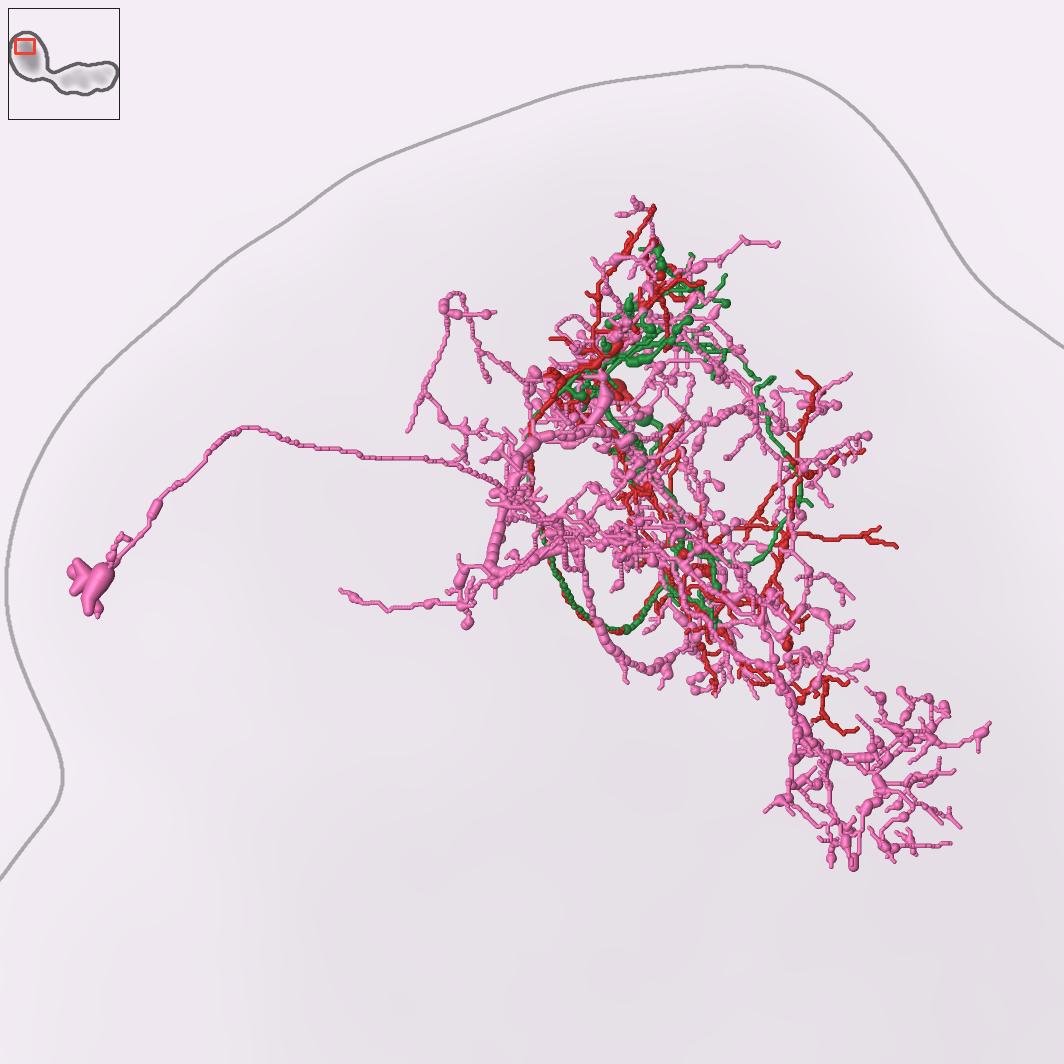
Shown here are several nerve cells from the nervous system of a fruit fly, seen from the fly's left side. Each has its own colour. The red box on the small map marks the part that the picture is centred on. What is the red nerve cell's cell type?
LHAD1f4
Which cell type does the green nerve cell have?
SLP026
